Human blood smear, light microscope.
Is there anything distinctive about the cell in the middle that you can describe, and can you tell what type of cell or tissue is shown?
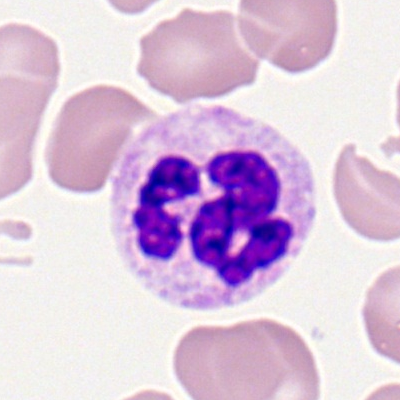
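So, a roughly round outline, and dark purple chromatin that's coarsely clumped. Plenty of pale pinkish-lilac cytoplasm too, filled with fine, faint lilac granules. That's a segmented neutrophil.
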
